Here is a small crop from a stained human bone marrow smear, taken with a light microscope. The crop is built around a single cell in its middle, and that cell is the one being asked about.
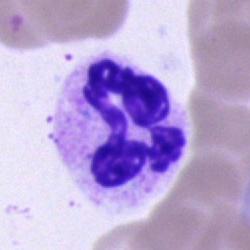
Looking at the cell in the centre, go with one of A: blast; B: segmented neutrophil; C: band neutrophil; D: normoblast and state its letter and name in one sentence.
Option B is correct in naming the middle cell a segmented neutrophil.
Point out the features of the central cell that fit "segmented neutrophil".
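Three features of this cell go with segmented neutrophil. The chromatin is dark purple and coarsely clumped.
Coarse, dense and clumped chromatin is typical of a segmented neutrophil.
No nucleoli are visible in the nucleus.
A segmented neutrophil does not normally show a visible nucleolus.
Fine, small lilac granules are scattered through the cytoplasm.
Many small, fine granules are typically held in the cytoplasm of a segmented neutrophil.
The cytoplasm itself is pale pinkish-lilac. No feature seen here runs against the name.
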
